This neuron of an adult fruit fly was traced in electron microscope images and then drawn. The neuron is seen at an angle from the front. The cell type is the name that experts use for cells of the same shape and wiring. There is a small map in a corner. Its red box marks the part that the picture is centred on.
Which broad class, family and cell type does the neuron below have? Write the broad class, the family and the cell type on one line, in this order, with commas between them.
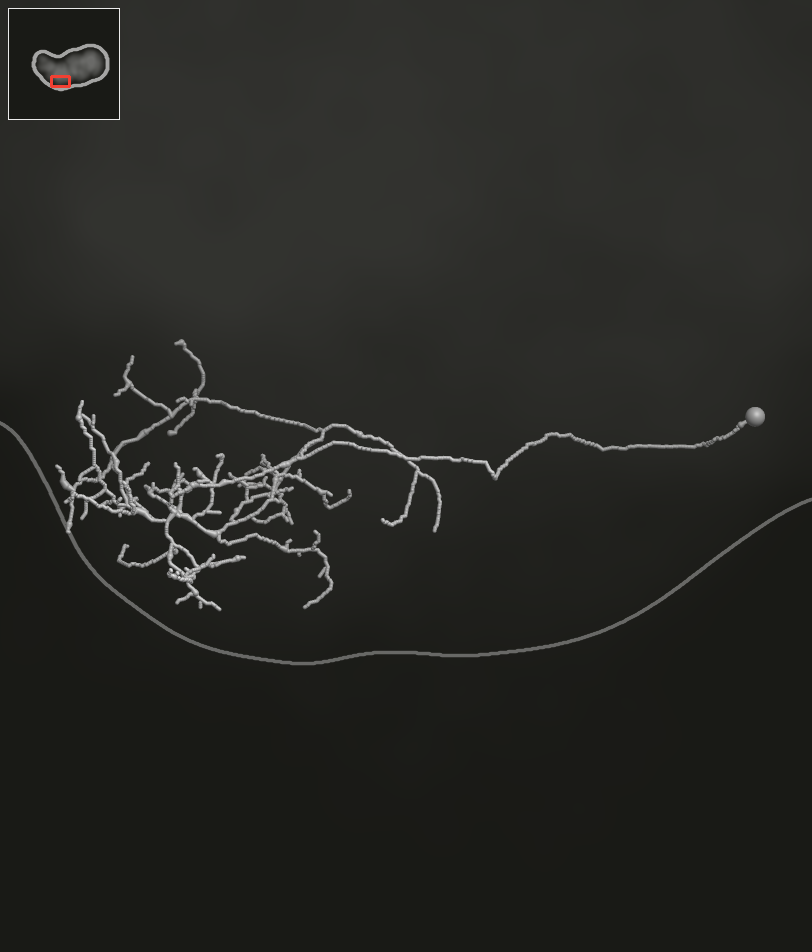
nerve-cord intrinsic neuron, hemilineage 14A, IN14A036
